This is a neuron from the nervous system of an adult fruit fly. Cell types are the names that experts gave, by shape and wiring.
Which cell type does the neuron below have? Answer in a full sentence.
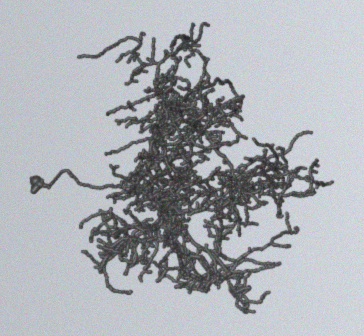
The cell type is INXXX039.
